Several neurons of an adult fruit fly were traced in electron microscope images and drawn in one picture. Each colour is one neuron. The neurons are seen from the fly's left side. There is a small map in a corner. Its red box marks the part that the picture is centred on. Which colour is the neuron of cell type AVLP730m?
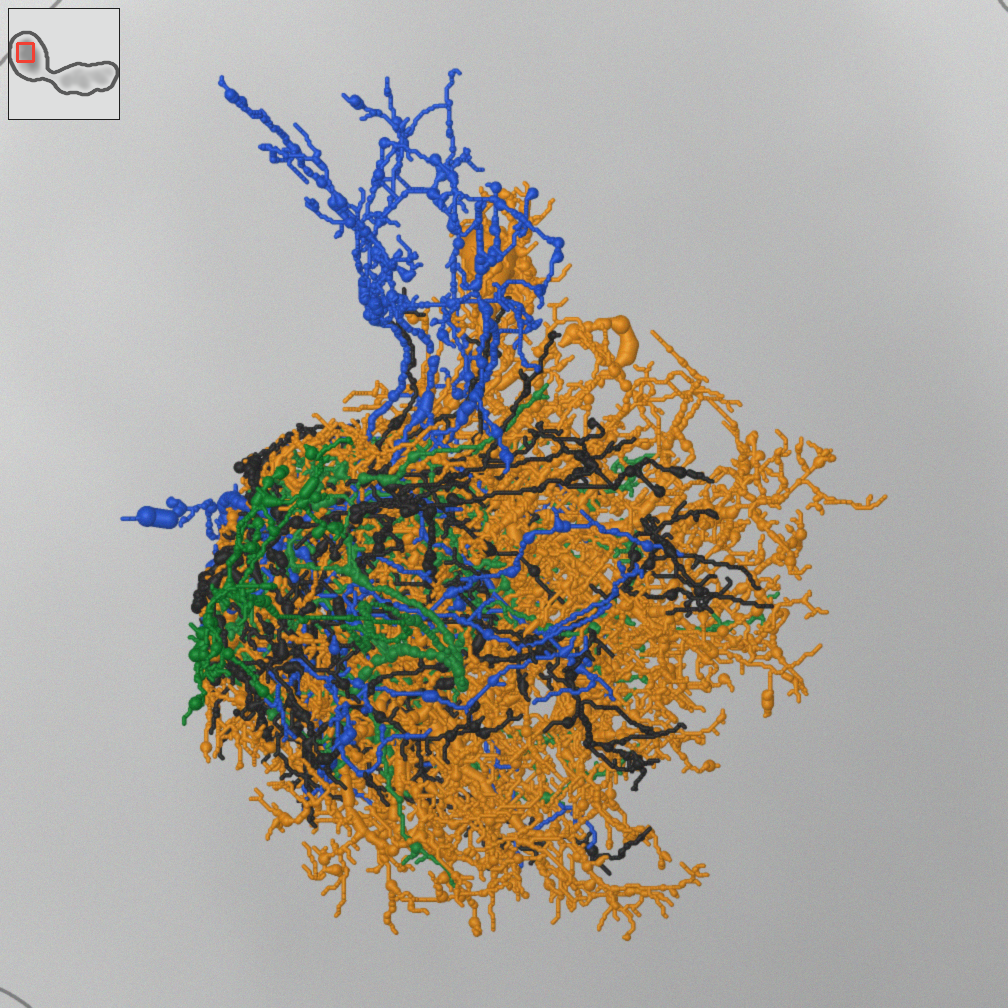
blue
